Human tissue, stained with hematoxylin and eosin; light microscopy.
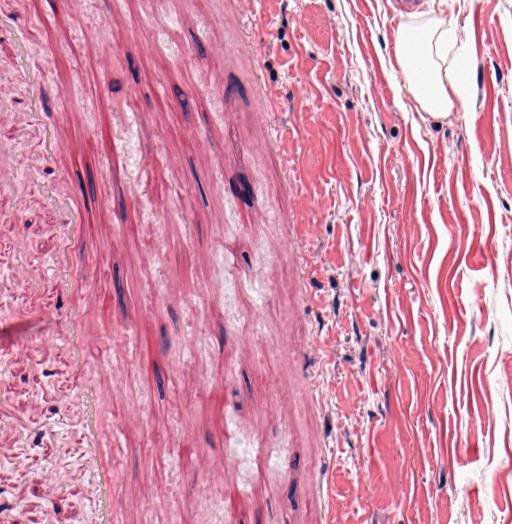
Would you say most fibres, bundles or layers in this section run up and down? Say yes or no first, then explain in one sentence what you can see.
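Yes. A broad band of spindle cells runs from top to bottom through the middle of the field, with wavy fibrous tissue to its right.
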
